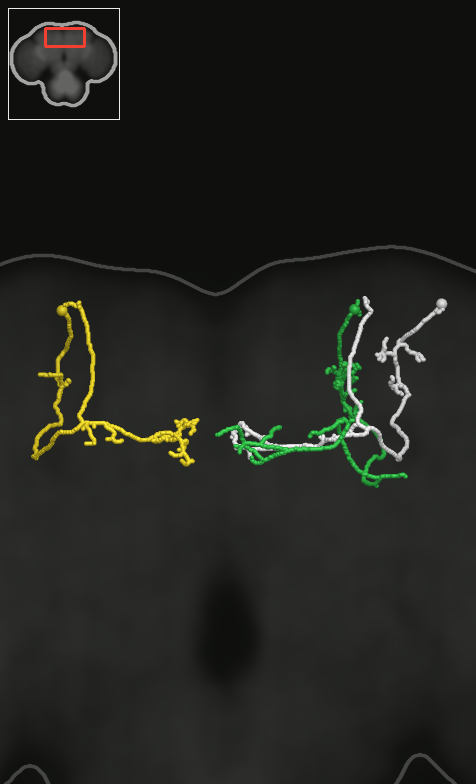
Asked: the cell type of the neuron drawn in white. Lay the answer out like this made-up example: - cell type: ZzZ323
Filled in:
- cell type: KCa'b'-ap2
